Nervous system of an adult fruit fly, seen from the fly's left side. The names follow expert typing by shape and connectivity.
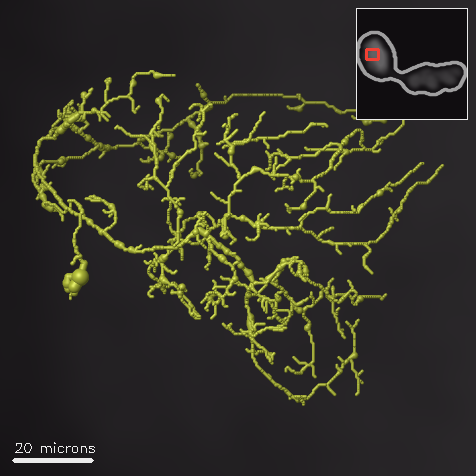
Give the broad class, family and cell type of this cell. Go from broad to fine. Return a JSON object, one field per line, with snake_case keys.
{
 "broad_class": "central-brain intrinsic neuron",
 "family": "hemilineage VLPa1_lateral",
 "cell_type": "AVLP292"
}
